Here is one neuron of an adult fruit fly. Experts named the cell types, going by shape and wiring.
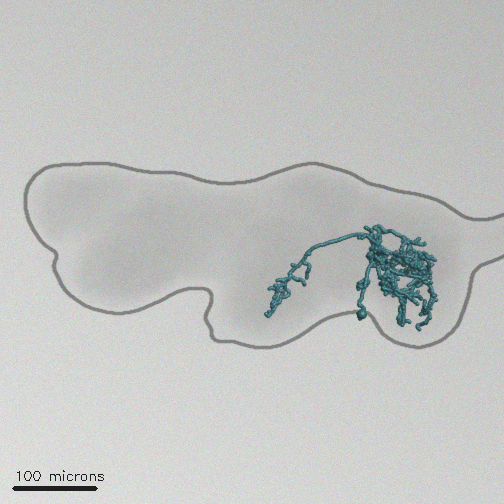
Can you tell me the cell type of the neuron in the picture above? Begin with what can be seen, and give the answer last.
The cell body is on the right of the picture. From left to right in the picture it spans about 200 microns. It is a nerve-cord intrinsic neuron. Its cell type is IN12B013.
